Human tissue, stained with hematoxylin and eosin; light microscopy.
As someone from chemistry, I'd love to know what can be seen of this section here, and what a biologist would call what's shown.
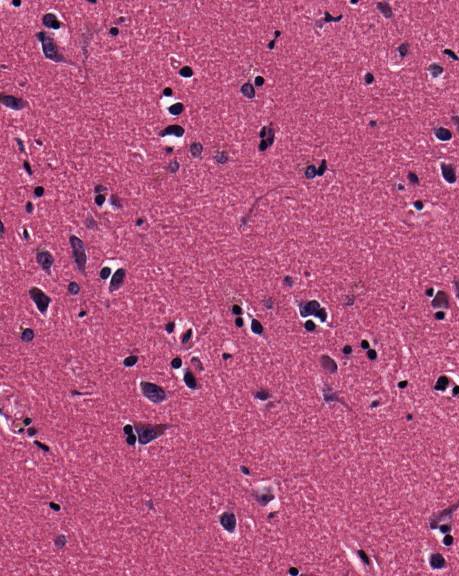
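First, the background: uniform pink neuropil, finely granular and fibrillary, between the cells. Neurons with triangular to pyramidal cell bodies are scattered through it, one near the lower left. Many small, round, dark glial nuclei with little visible cytoplasm lie between them. This is cerebral cortex.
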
